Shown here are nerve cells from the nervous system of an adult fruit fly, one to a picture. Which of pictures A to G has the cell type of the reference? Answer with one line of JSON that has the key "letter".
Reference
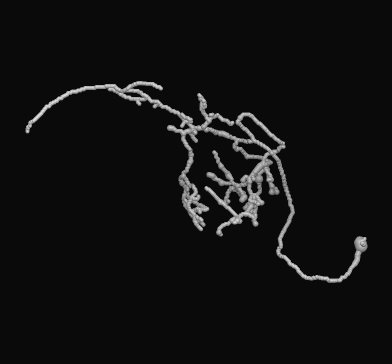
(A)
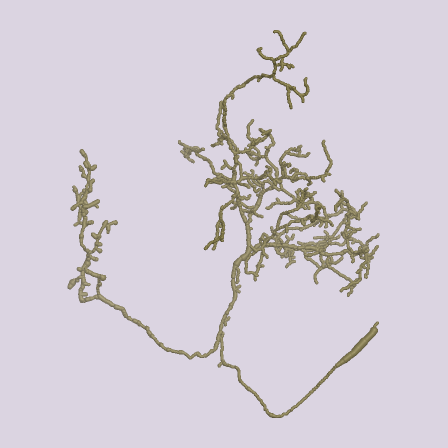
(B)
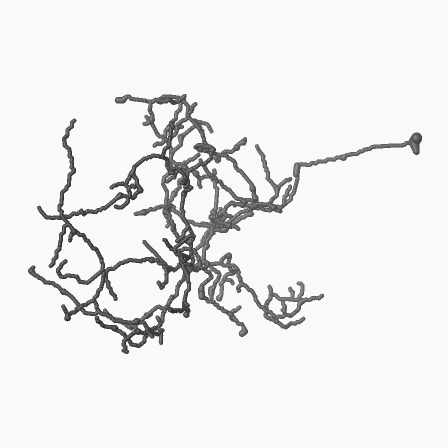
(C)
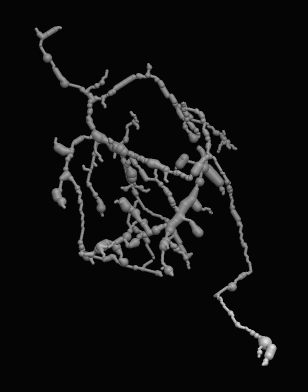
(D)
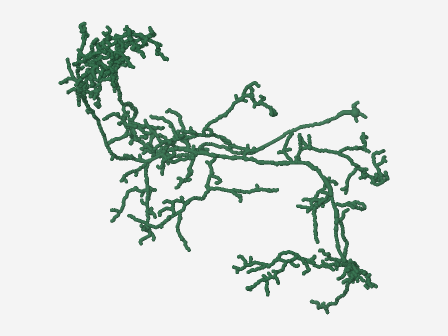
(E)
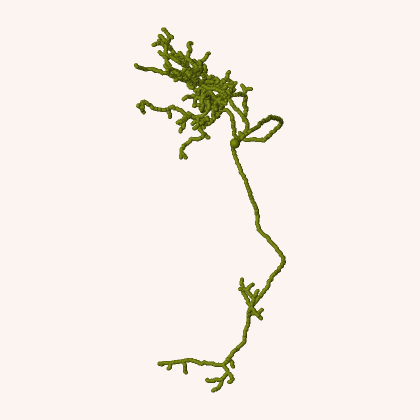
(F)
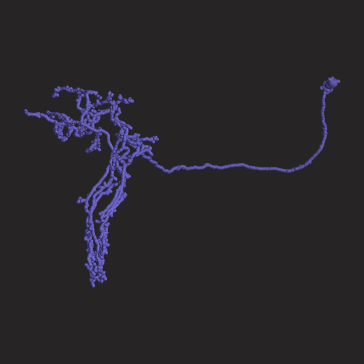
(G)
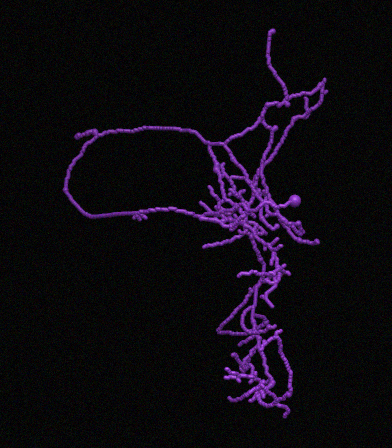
{"letter": "C"}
